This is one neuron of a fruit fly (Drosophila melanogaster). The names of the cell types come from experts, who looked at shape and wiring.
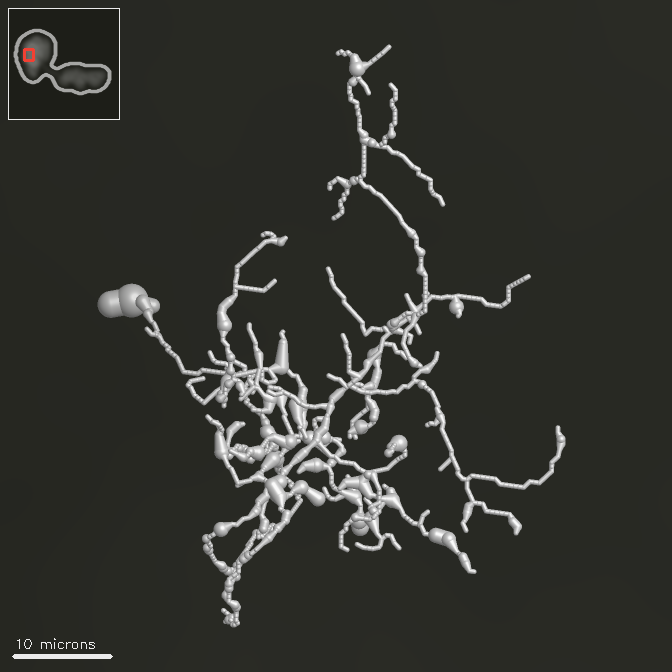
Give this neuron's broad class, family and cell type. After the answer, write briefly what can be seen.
This is a central-brain intrinsic neuron. Its family is hemilineage TRdl_a. Its cell type is PRW022. Its cell body lies on the left of the picture. From top to bottom in the picture it spans about 60 microns. Dozens of branch ends can be seen.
